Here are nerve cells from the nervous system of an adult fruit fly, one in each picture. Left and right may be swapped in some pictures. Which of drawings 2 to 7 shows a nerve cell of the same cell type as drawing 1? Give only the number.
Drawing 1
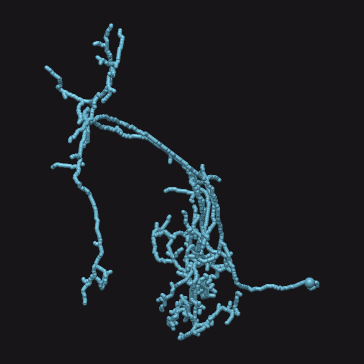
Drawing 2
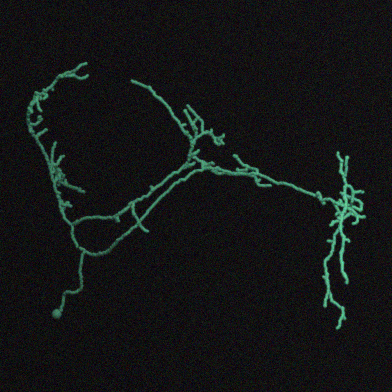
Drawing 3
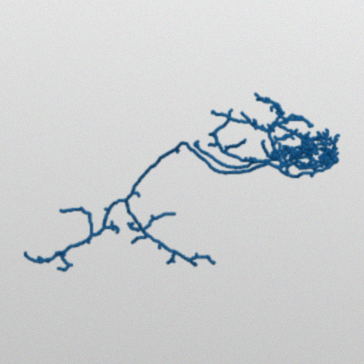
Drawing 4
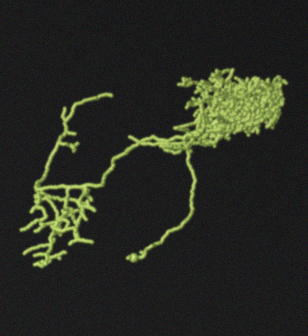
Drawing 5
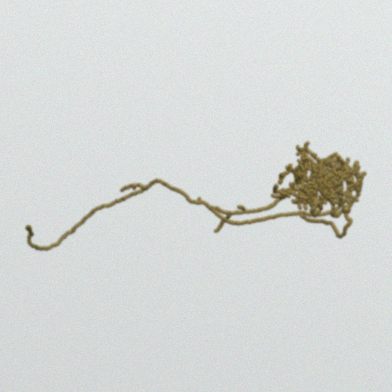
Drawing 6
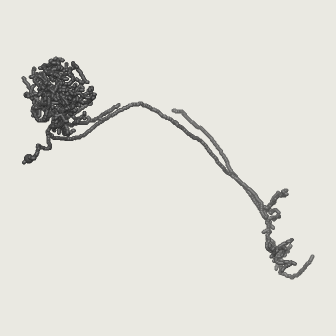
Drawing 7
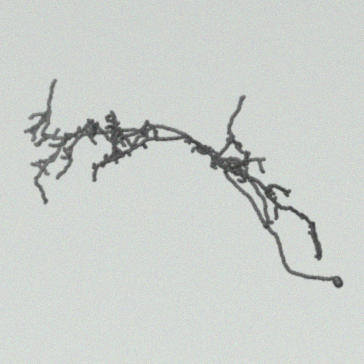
6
